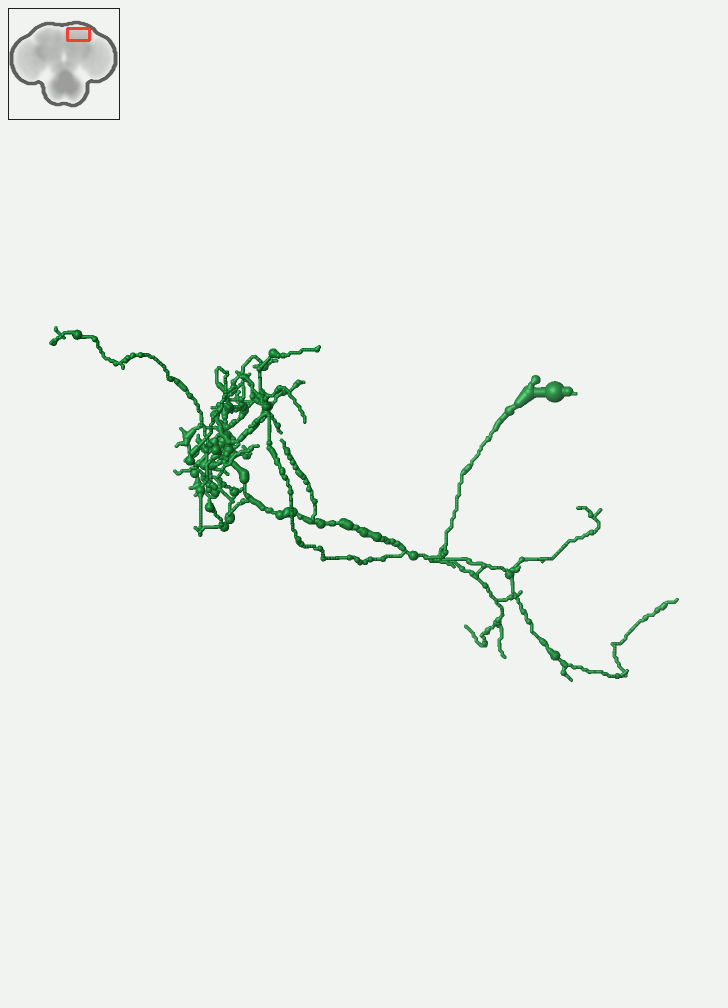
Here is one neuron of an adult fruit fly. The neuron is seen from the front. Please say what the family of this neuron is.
hemilineage VLPd&p1_posterior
